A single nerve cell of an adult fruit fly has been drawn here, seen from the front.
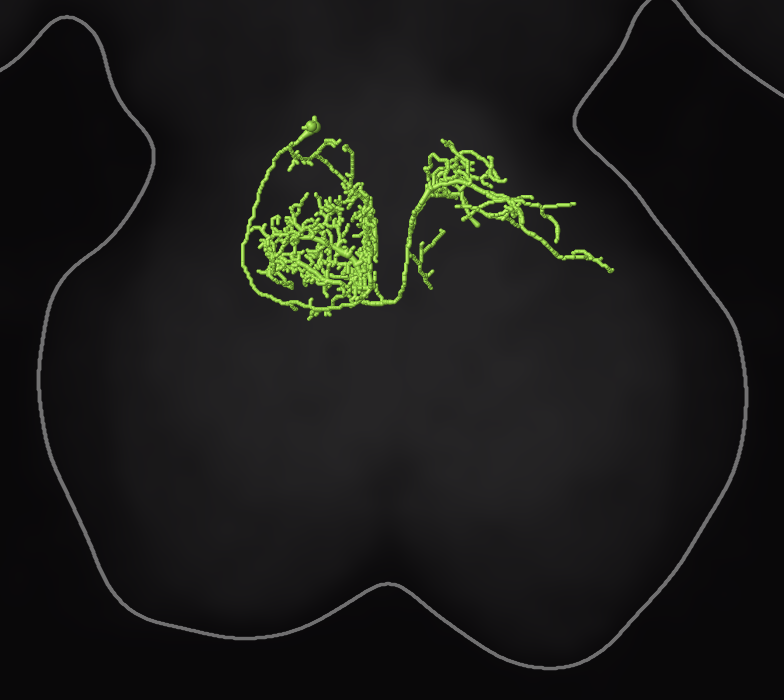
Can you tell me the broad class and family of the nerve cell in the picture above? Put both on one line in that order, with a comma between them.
nerve-cord intrinsic neuron, hemilineage 18B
